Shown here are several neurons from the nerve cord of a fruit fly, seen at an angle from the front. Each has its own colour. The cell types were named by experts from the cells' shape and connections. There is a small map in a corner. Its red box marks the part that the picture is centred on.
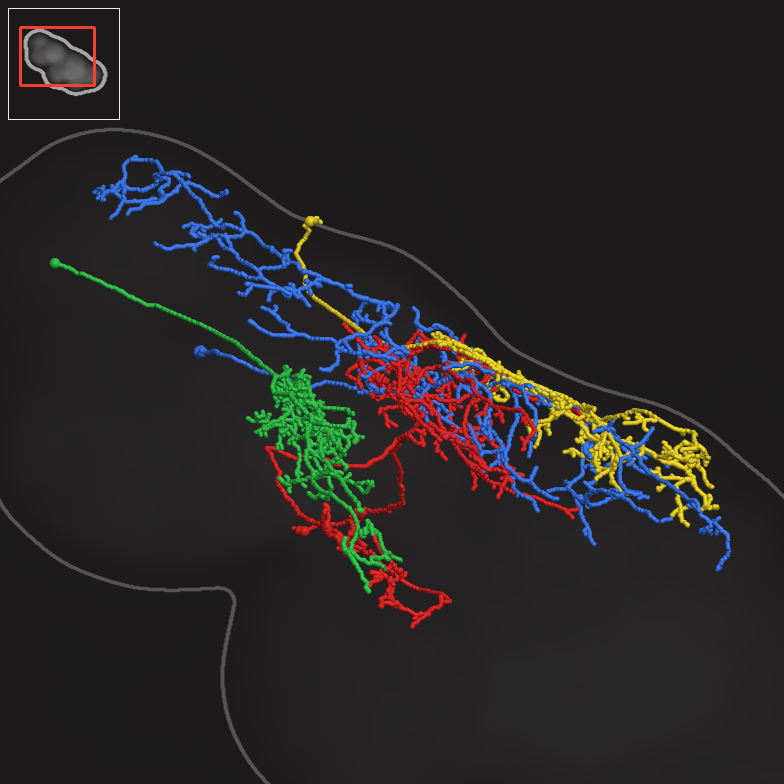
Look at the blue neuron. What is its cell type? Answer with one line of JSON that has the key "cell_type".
{"cell_type": "INXXX193"}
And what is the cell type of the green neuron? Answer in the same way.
{"cell_type": "IN03B062"}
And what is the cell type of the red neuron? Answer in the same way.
{"cell_type": "IN07B039"}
